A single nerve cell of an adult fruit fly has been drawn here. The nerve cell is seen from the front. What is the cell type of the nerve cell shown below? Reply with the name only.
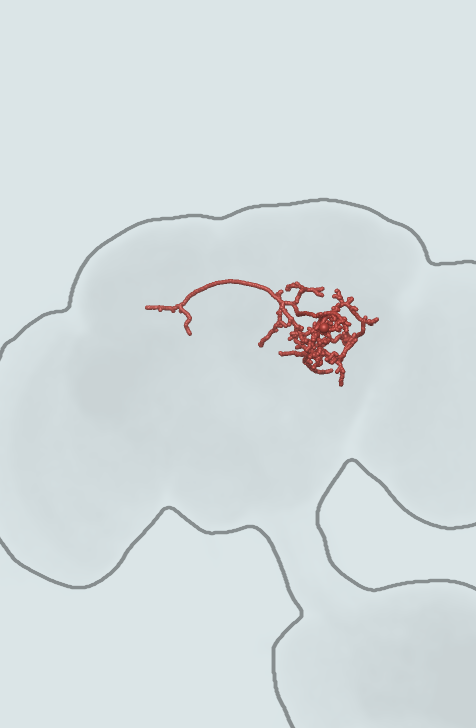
aSP10A_b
